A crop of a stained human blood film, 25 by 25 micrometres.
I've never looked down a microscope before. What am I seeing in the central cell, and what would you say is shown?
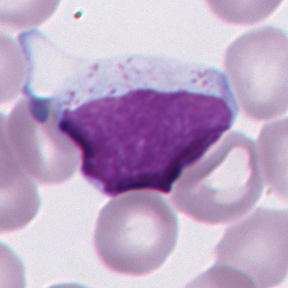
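See how irregular the outline is, with a pale cytoplasmic extension reaching toward the upper left. The nucleus is one unlobed mass filling the lower half of the cell. Above it, a scattering of small purple granules lies in the cytoplasm, and there are no vacuoles. That one's a large granular lymphocyte.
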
